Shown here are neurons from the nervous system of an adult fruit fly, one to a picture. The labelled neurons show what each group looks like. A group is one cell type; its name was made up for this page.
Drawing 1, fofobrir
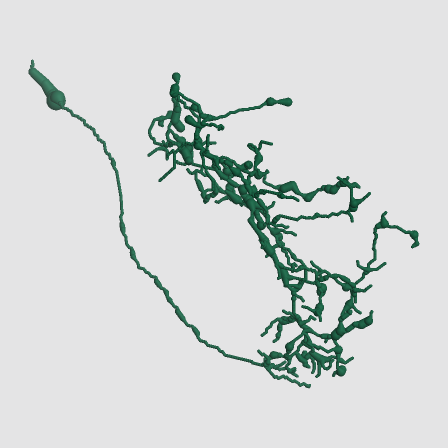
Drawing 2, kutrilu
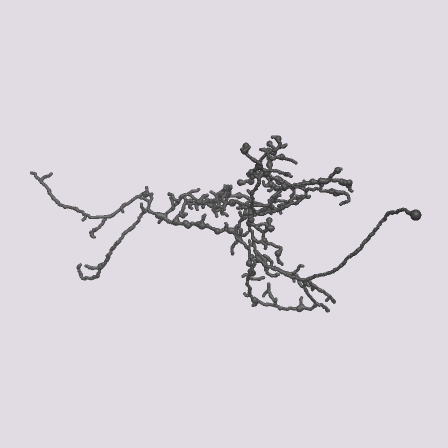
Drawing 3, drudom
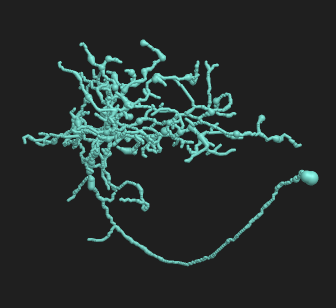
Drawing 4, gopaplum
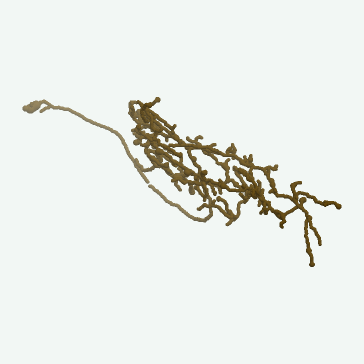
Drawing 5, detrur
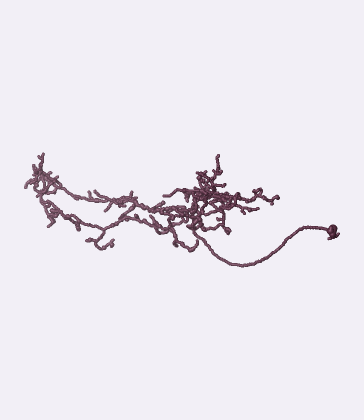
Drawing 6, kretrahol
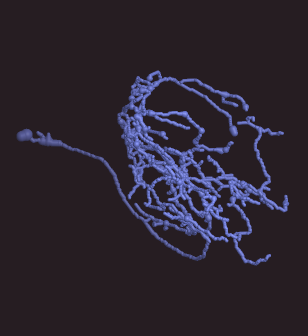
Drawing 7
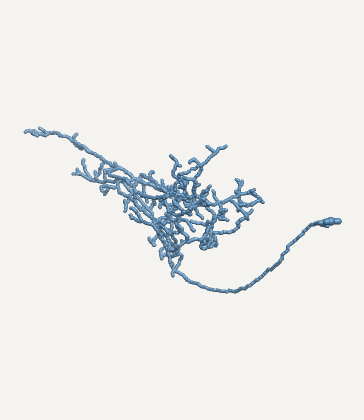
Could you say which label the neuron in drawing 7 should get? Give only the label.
gopaplum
